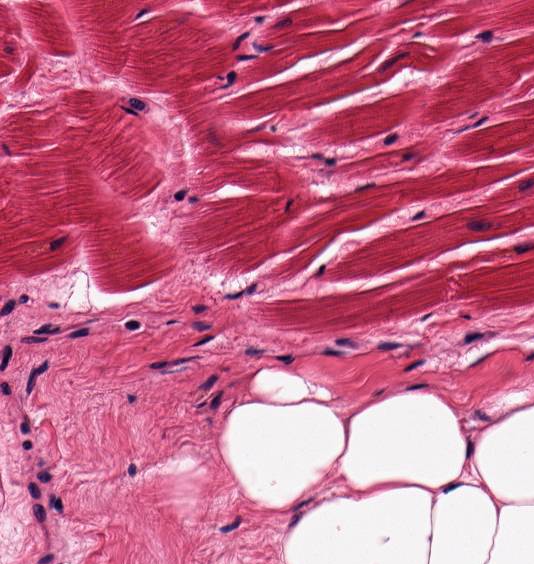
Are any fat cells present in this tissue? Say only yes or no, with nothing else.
Yes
